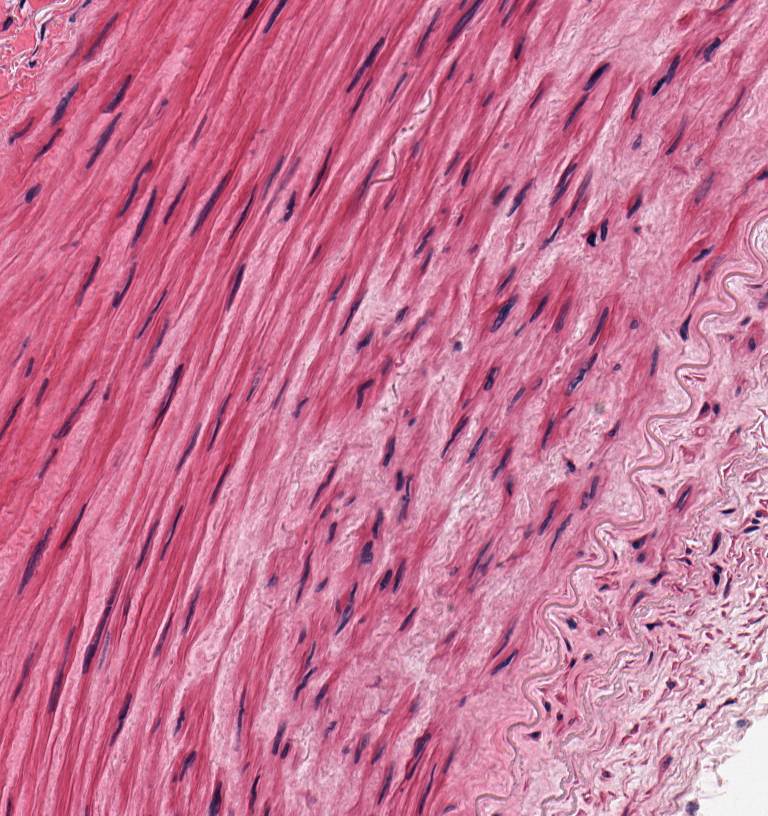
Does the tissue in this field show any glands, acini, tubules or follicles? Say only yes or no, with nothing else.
No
